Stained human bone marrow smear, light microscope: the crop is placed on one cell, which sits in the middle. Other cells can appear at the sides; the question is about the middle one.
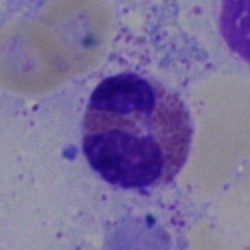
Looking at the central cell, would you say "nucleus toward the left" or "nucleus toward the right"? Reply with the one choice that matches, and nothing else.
Nucleus toward the left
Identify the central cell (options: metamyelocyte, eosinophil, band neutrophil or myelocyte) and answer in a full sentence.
The cell found in the middle of this crop is an eosinophil.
